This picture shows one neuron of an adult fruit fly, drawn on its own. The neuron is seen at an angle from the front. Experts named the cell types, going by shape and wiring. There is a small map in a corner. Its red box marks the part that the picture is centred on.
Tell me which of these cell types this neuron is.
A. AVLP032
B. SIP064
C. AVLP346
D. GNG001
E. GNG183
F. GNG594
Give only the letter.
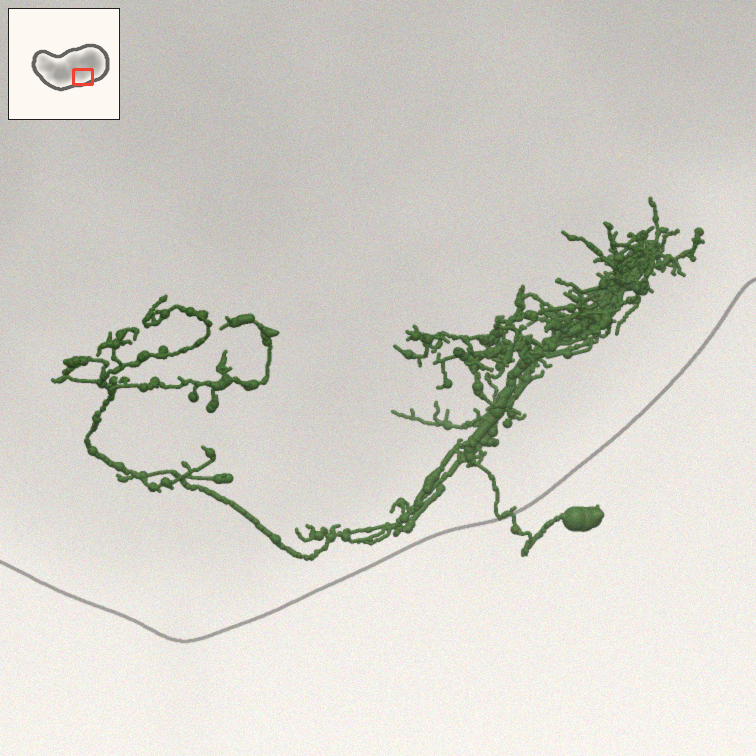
E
